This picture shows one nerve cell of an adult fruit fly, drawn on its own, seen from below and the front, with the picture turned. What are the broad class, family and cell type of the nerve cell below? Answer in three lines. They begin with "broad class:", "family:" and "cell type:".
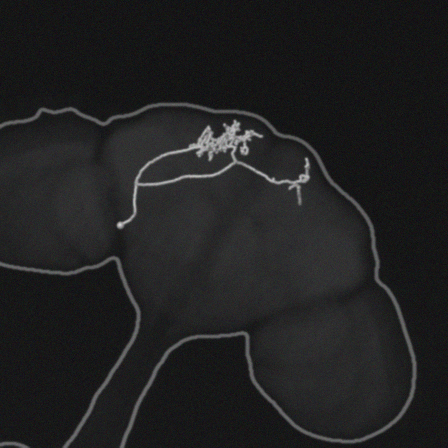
broad class: central-brain intrinsic neuron
family: hemilineage VLPl&p1_posterior
cell type: SMP568_b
